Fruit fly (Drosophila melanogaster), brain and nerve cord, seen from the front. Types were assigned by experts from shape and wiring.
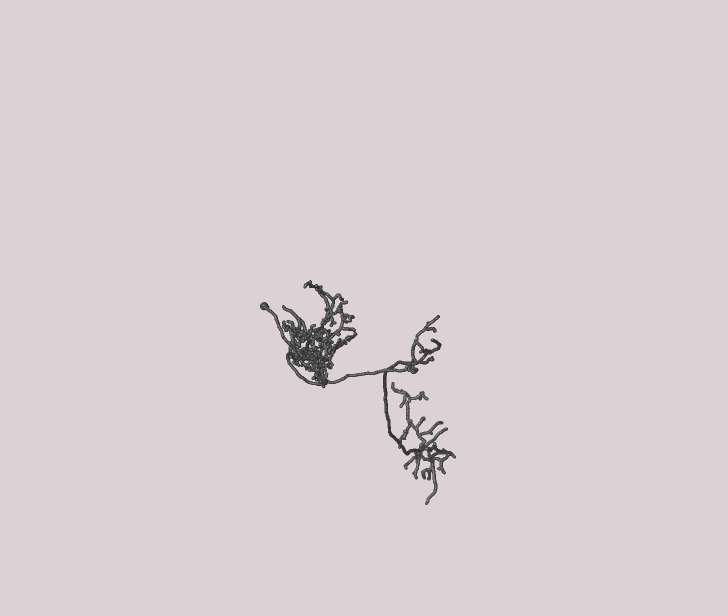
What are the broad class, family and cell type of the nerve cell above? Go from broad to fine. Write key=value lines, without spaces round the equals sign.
broad_class=descending neuron
family=DNge
cell_type=DNge058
